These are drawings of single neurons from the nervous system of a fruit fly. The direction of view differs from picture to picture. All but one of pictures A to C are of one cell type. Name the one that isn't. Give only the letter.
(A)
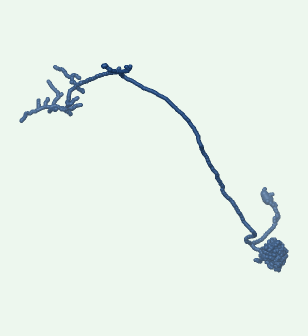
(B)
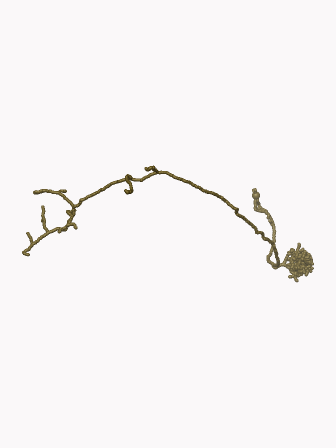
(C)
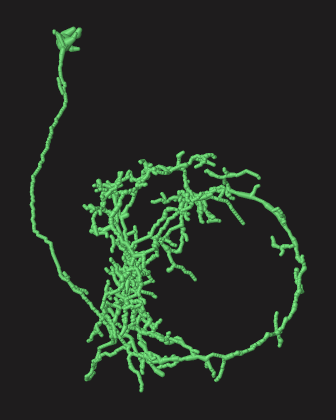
C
